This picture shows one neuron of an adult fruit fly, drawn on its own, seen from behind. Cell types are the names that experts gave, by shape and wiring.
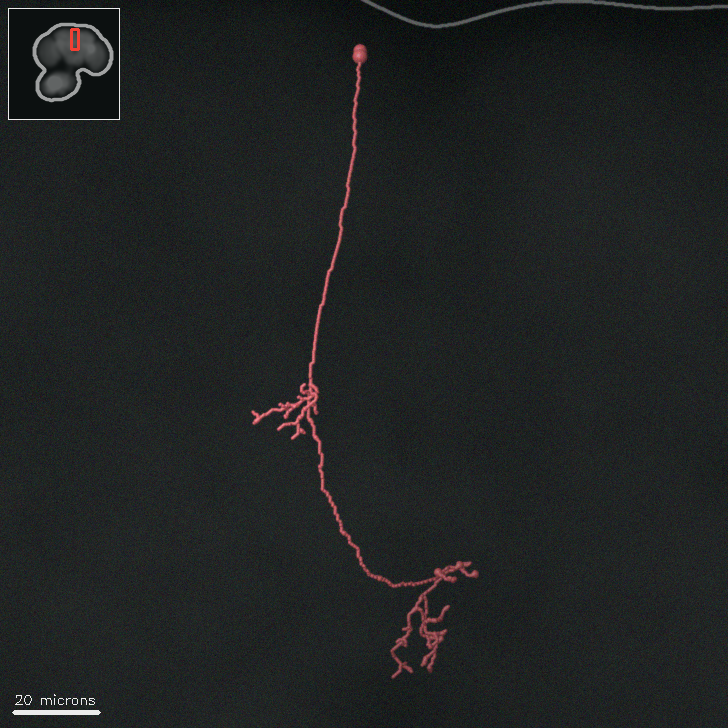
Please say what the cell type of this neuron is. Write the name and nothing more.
PFNp_a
